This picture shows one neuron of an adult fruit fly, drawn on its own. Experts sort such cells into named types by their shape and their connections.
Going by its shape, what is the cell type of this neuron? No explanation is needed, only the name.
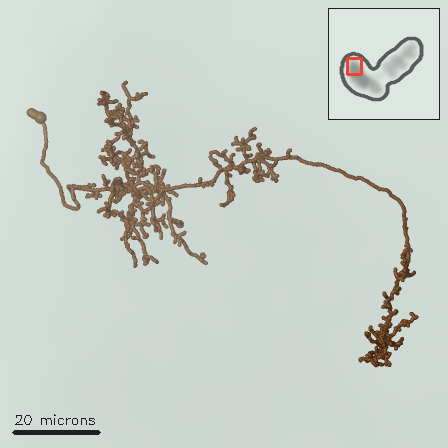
Tm16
